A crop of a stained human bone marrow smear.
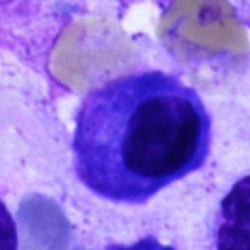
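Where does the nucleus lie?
Off-centre, toward the right side of the cell.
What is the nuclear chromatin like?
Dark and dense.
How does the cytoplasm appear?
Plentiful and deep blue, forming a broad area to the left of the nucleus.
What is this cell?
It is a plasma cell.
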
